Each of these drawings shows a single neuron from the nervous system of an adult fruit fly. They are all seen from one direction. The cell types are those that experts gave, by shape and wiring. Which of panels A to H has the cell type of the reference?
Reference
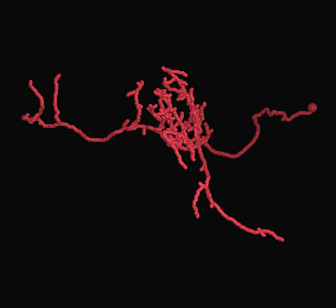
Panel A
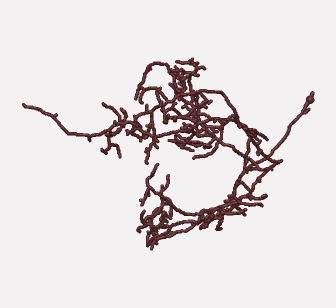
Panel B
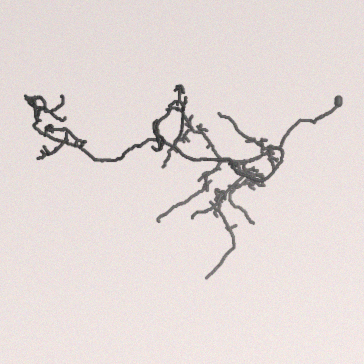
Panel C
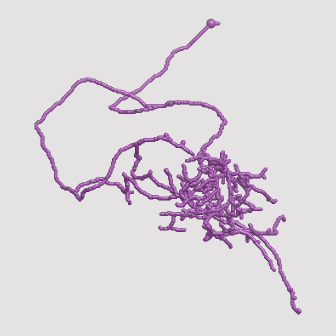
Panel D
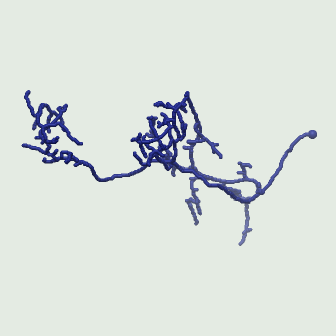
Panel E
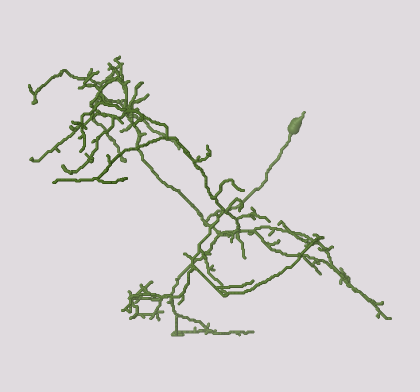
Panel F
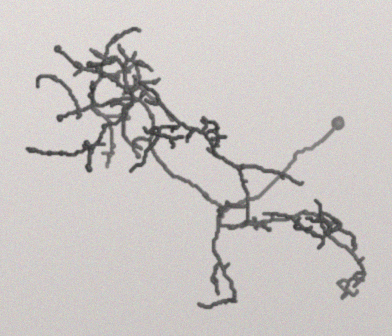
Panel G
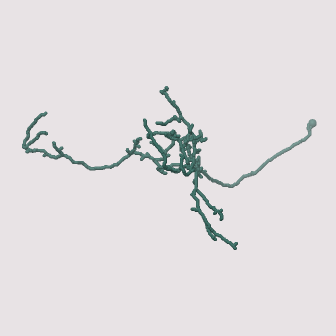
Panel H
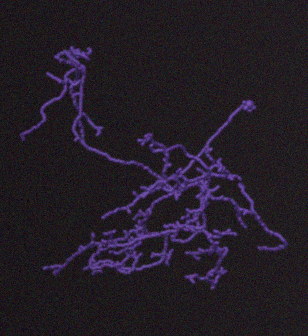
Panel G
